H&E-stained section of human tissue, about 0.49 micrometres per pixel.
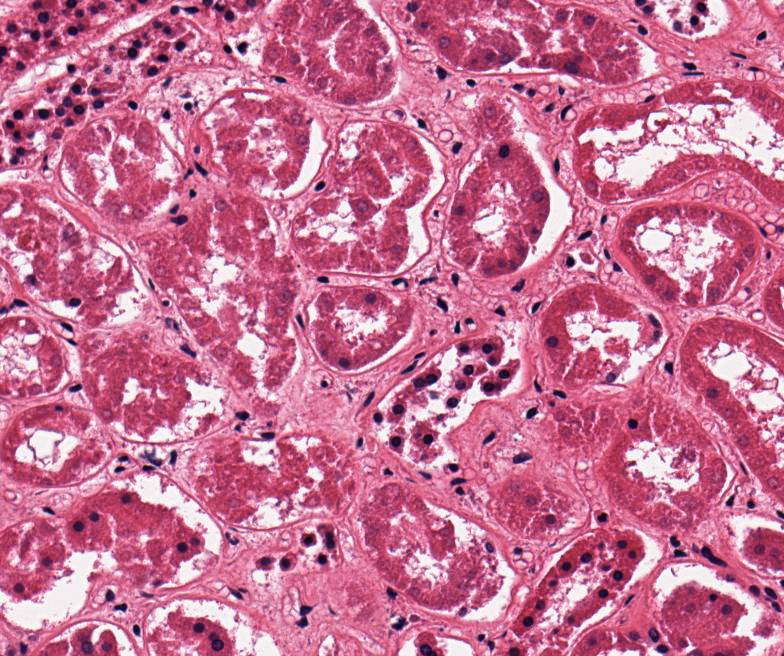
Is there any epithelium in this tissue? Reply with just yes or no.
Yes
